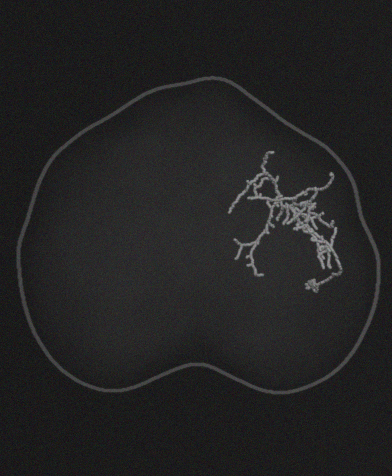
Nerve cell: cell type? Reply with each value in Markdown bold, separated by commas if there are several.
**MNhl60**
